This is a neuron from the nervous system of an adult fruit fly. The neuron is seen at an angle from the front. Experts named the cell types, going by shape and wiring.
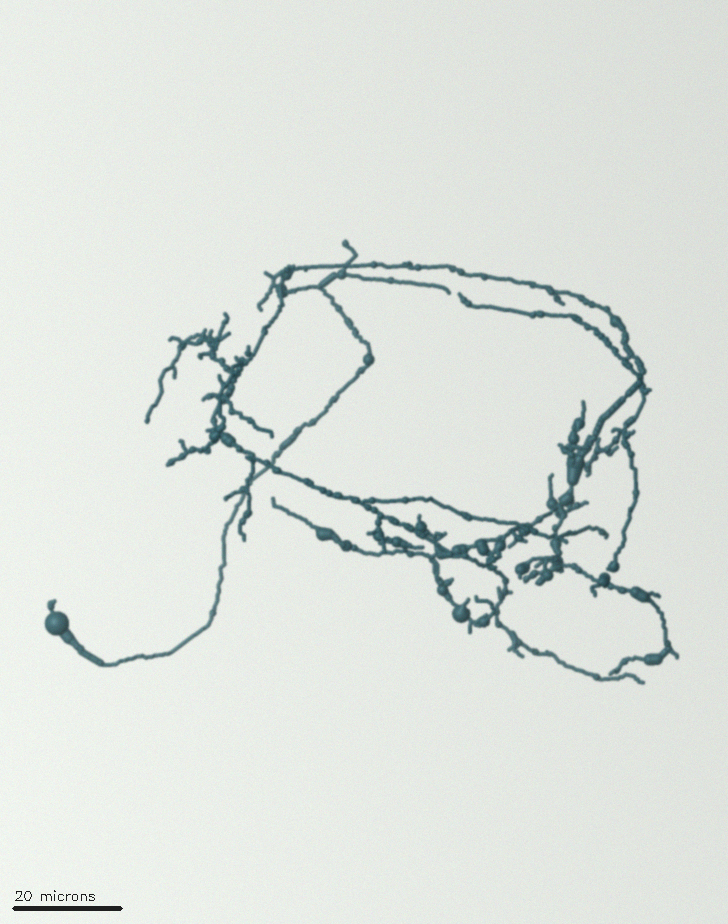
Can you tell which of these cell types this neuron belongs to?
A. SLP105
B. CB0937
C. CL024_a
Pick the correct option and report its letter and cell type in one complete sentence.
The cell type is CL024_a for the neuron, matching option C.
